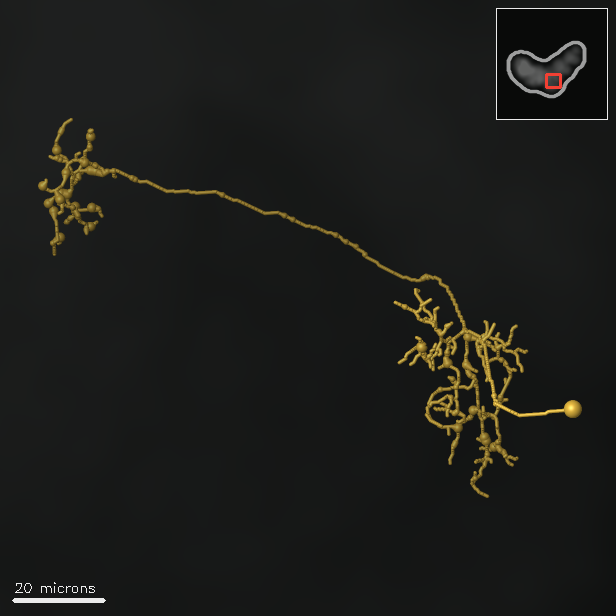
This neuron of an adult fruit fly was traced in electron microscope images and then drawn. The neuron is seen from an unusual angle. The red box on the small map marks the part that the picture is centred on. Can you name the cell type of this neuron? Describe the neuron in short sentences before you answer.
By the scale bar it is about 120 microns wide in this view. Dozens of branch ends can be seen. This is an optic-lobe intrinsic neuron. Its cell type is Tm35.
